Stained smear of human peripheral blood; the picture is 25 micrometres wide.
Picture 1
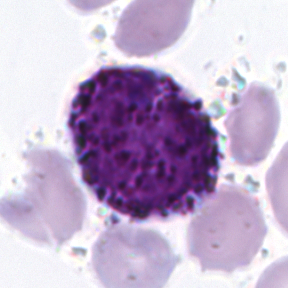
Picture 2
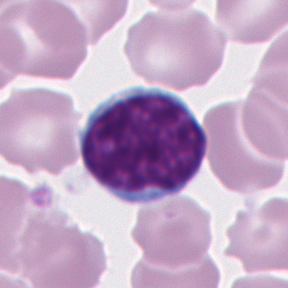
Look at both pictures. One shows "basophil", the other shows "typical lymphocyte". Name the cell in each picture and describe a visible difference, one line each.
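Picture 1 shows a basophil: Coarse, dark purple-black granules fill the cell.
Picture 2 shows a typical lymphocyte: No granules are visible in the cytoplasm.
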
